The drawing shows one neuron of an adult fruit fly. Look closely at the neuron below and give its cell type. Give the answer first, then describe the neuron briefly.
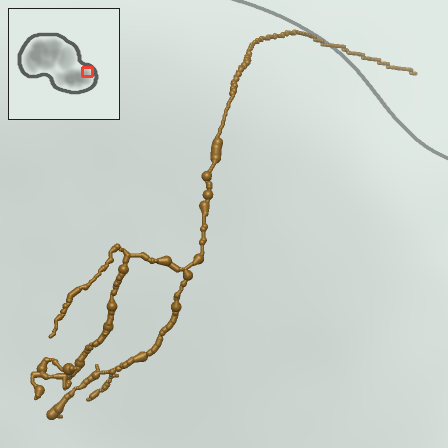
The cell type is SNxx14. Its broad class is sensory neuron entering the nerve cord. No cell body is drawn. There are a dozen or fewer branch ends.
